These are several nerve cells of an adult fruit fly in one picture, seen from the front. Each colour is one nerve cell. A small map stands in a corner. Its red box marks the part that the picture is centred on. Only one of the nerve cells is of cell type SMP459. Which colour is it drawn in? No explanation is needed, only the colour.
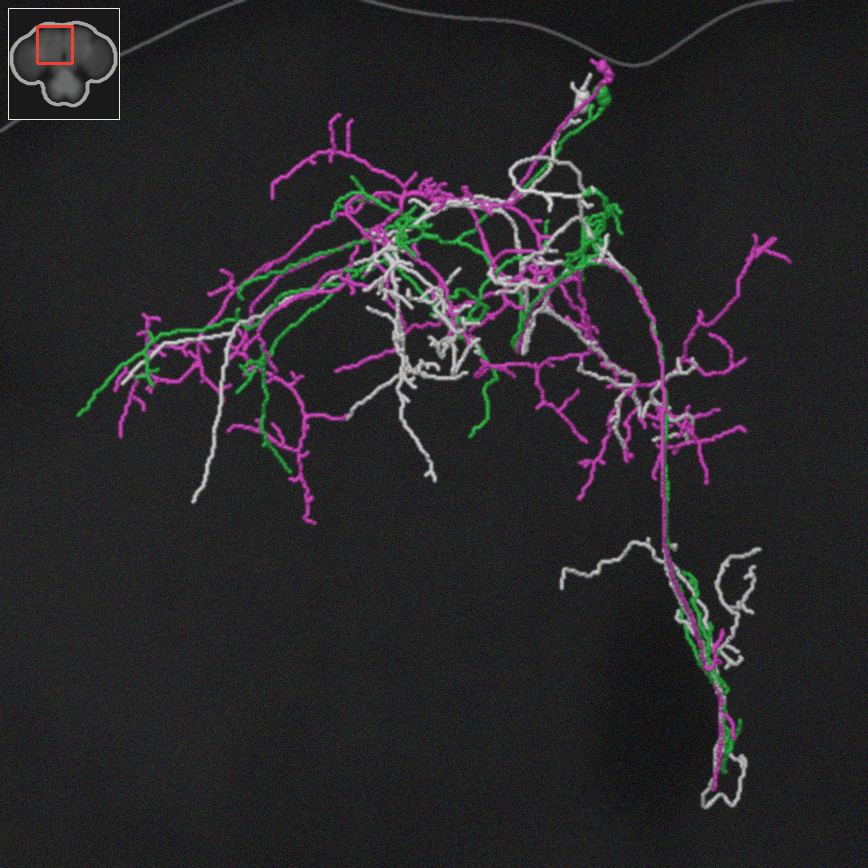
magenta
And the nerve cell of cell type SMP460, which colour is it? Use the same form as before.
white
